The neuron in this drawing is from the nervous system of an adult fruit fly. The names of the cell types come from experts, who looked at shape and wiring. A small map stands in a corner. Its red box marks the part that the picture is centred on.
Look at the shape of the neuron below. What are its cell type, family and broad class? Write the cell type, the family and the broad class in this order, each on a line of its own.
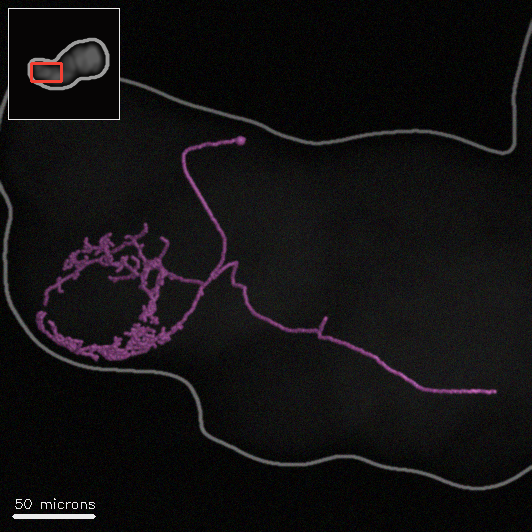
IN23B049
hemilineage 23B
nerve-cord intrinsic neuron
